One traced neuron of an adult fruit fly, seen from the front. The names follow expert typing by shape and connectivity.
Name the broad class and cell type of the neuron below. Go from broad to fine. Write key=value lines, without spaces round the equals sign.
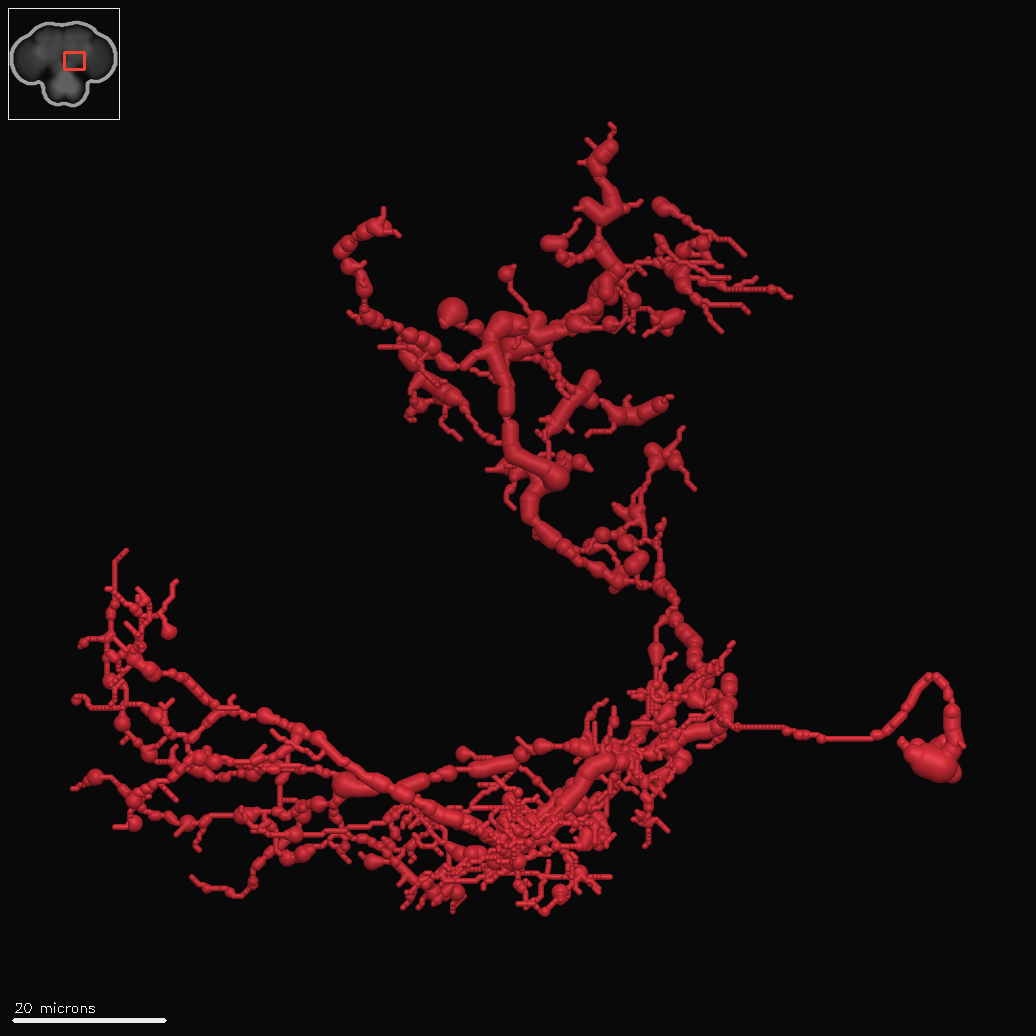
broad_class=central-brain intrinsic neuron
cell_type=GNG306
